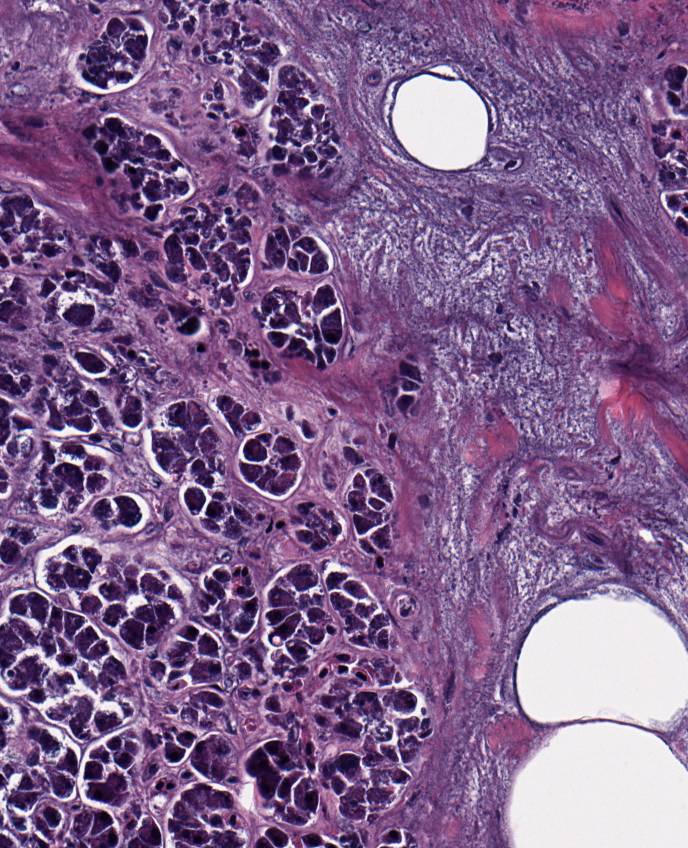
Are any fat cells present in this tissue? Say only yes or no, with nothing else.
Yes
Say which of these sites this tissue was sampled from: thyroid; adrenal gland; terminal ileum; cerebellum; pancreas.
pancreas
